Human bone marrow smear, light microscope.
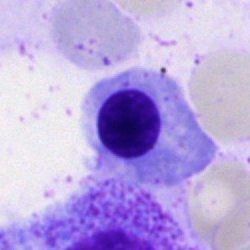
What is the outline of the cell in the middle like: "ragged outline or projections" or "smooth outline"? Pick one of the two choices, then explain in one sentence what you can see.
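Ragged outline or projections. The cell outline is irregular, with a broad bulge at the lower right.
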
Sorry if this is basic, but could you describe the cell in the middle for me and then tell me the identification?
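Position first: the nucleus lies off-centre, toward the left side of the cell. Next, chromatin: dense, dark purple and nearly uniform. Then the cytoplasm, pale greyish blue and broader to the right of the nucleus than to the left. Last, the name: erythroblast.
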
